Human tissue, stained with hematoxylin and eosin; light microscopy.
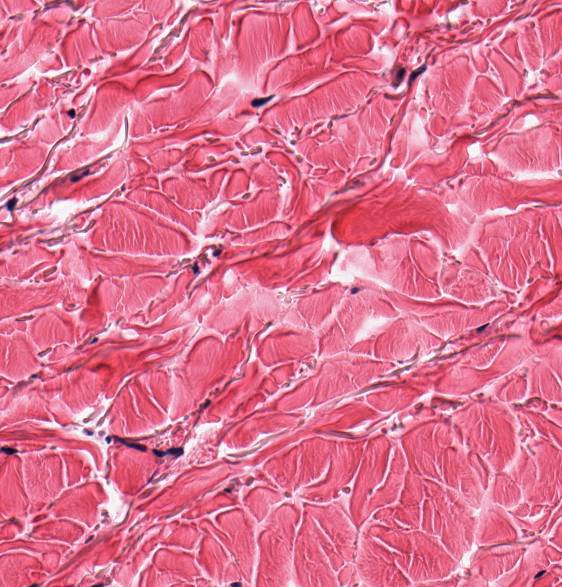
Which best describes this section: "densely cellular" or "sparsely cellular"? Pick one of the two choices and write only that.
Sparsely cellular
